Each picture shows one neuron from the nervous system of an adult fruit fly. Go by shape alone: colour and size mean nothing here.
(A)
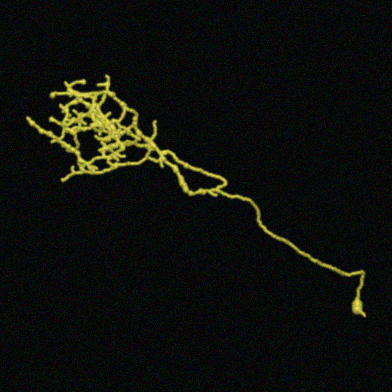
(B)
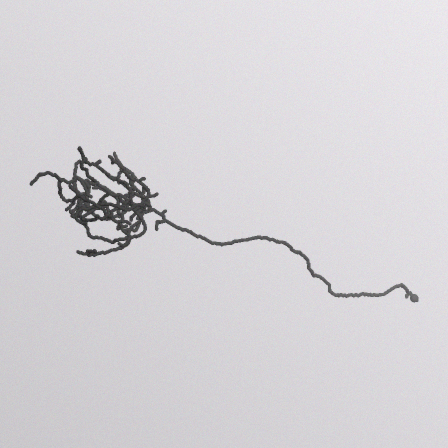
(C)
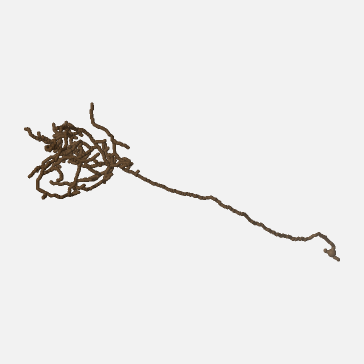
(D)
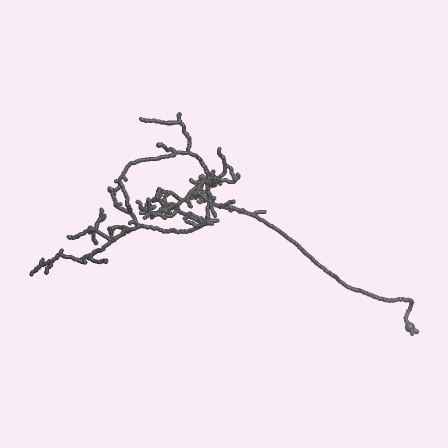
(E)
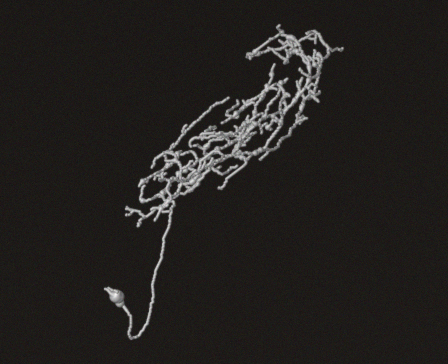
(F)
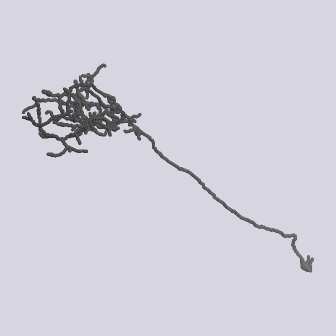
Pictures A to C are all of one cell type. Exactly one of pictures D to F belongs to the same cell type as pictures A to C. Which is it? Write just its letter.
F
